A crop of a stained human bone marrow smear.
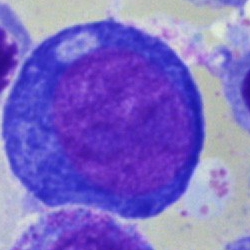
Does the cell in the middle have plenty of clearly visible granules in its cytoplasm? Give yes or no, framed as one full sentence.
No, not a single granule can be seen in its cytoplasm.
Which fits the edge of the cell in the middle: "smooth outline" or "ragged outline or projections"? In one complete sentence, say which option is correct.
This cell's outline is not rough but smooth.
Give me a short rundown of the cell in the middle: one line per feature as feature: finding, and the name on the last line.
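Nucleus: off-centre, over toward the right side of the cell.
Cytoplasm colour: a deep blue.
Rim: broadest on the left side of the nucleus.
Clear area: a pale patch in the cytoplasm just above the nucleus.
Identity: proerythroblast.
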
